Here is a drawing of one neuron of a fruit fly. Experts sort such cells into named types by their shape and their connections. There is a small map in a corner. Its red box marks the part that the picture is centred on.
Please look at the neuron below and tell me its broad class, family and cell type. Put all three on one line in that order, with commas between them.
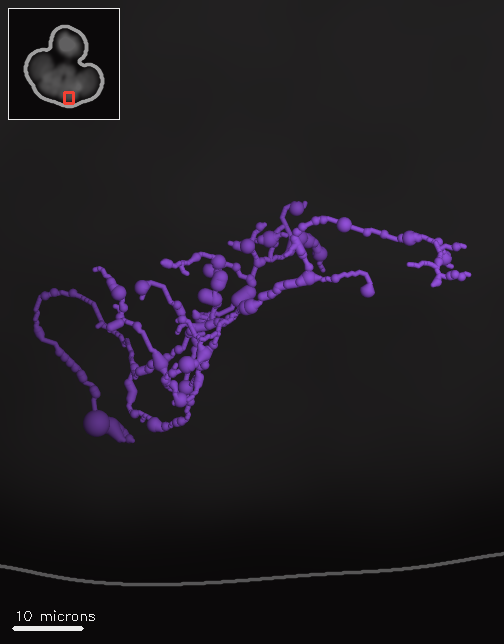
central-brain intrinsic neuron, hemilineage SLPpm1, SLP291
